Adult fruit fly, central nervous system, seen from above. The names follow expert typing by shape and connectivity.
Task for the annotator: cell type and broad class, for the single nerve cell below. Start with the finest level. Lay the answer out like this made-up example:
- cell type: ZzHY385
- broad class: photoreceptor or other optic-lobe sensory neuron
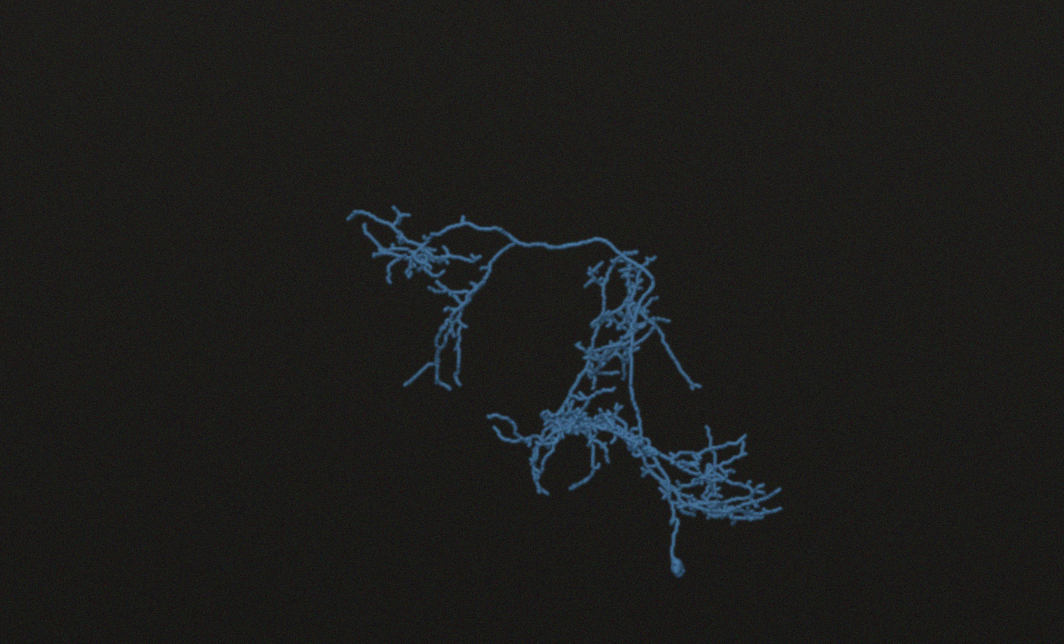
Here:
- cell type: VES078
- broad class: central-brain intrinsic neuron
